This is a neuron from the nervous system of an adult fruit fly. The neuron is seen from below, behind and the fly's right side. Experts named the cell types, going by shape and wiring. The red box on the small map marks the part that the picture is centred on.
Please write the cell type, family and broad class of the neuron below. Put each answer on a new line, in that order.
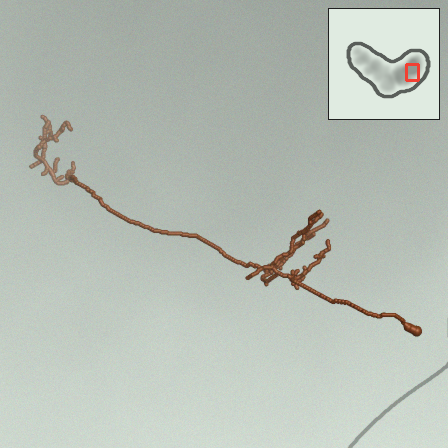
Tm33
Tm
optic-lobe intrinsic neuron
